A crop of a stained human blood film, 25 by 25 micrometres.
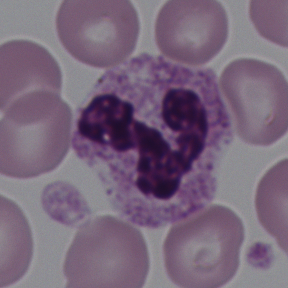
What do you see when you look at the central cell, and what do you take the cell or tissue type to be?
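Several lobes, linked in a chain, make up the nucleus, and no nucleoli can be seen in it. The cell outline is roughly round. Fine lilac-purple granules lie scattered through the whole of the cytoplasm. This is a segmented neutrophil.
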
